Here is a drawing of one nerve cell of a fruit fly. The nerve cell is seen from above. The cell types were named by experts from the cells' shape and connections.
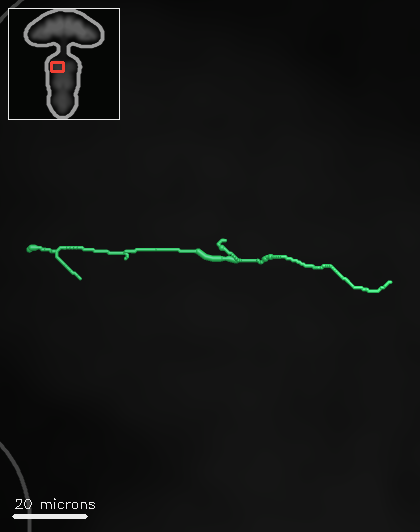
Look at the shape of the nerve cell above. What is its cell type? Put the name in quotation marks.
"LgLG6"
